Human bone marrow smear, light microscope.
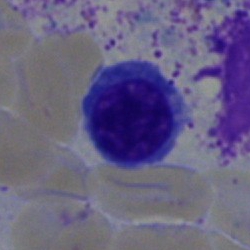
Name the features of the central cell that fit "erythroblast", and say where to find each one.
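In this erythroblast the outline is roughly round, and the cytoplasm forms a scant rim of deep blue around the nucleus, with no granules seen in it. The chromatin is dark purple but mottled with small paler patches rather than evenly smooth.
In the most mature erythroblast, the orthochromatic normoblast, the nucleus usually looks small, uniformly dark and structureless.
The mottled chromatin here does not match that appearance.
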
